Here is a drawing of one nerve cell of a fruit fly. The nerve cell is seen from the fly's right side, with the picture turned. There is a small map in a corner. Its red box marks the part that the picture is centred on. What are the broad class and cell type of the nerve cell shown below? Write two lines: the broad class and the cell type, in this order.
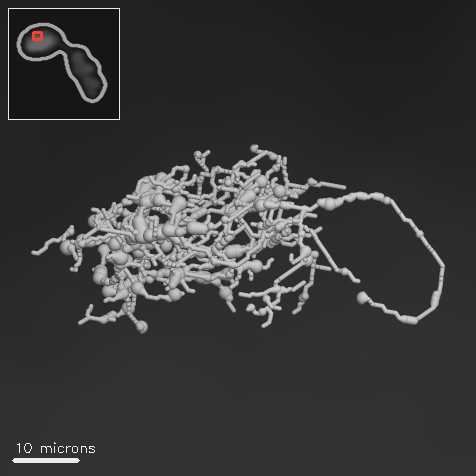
central-brain intrinsic neuron
CB1287_b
